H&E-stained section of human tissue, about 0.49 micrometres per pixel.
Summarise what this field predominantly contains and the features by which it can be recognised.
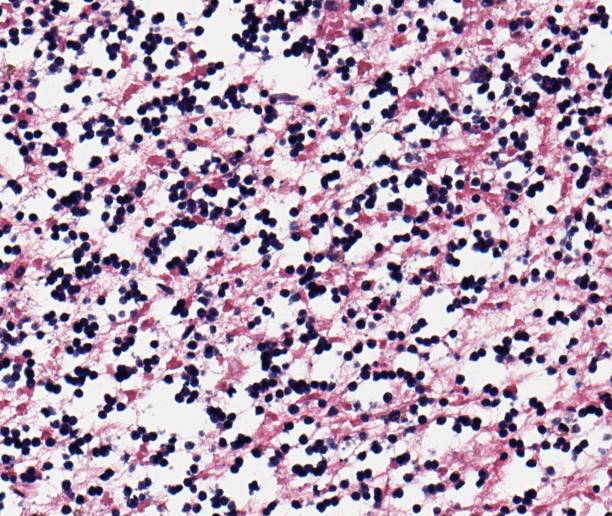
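Filling the field is the granular layer of the cerebellum. First, the nuclei: small, round, uniform and dark with haematoxylin, spread densely and fairly evenly, with no layering or zonation.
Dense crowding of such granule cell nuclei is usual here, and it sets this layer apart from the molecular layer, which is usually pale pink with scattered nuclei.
Around each nucleus there is very scant cytoplasm, and a pink, wispy, fibrillary matrix runs between the cells.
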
